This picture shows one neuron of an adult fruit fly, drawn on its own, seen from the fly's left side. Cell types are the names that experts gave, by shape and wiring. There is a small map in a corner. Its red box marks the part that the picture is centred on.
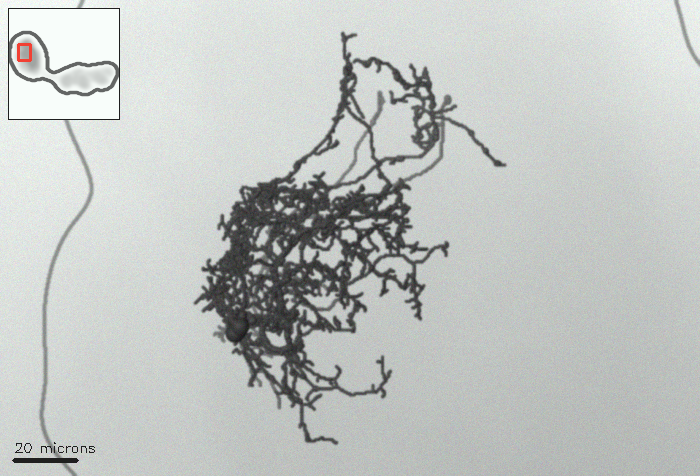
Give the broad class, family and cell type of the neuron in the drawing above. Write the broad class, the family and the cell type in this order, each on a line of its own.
central-brain intrinsic neuron
hemilineage VLPl2_medial
AVLP157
